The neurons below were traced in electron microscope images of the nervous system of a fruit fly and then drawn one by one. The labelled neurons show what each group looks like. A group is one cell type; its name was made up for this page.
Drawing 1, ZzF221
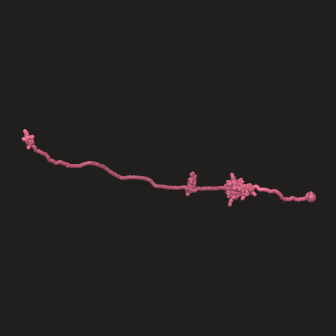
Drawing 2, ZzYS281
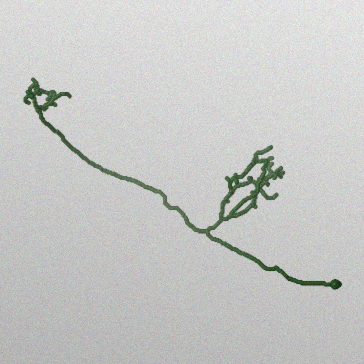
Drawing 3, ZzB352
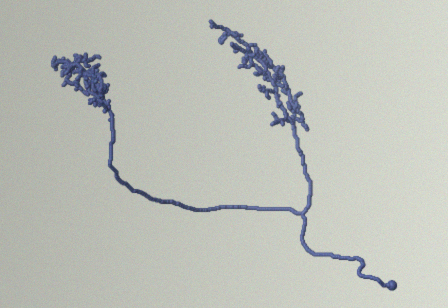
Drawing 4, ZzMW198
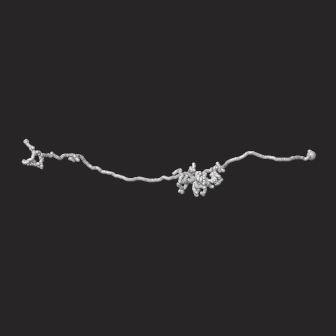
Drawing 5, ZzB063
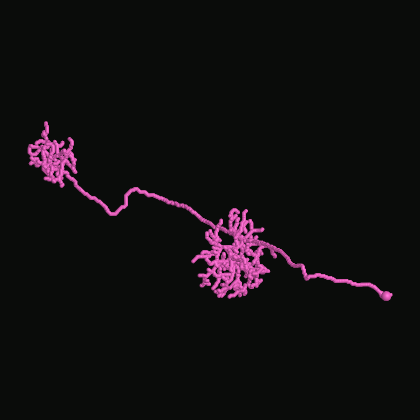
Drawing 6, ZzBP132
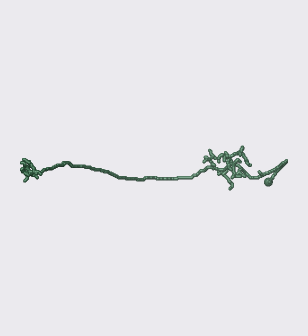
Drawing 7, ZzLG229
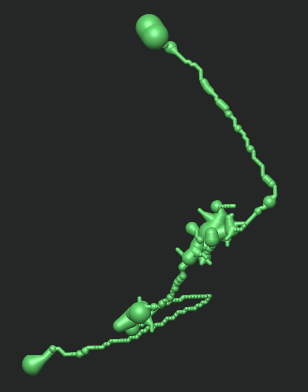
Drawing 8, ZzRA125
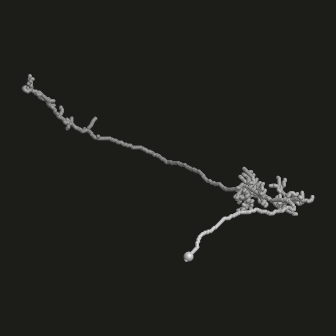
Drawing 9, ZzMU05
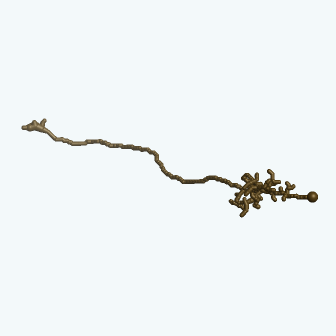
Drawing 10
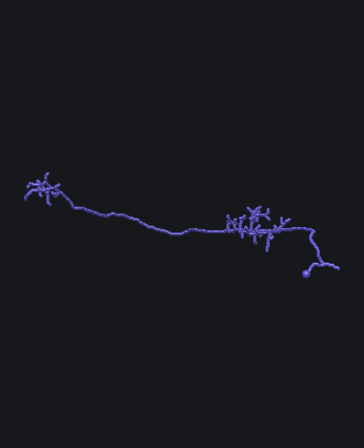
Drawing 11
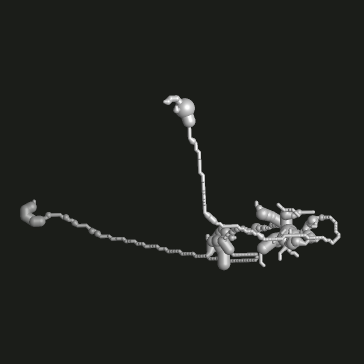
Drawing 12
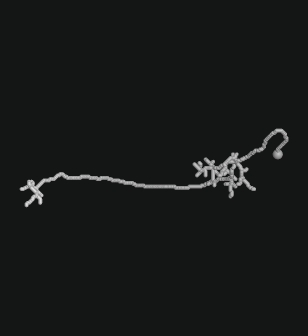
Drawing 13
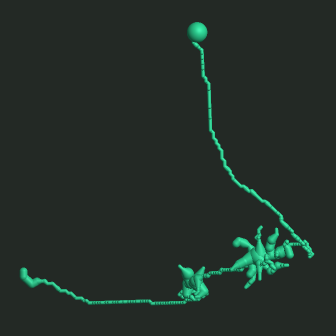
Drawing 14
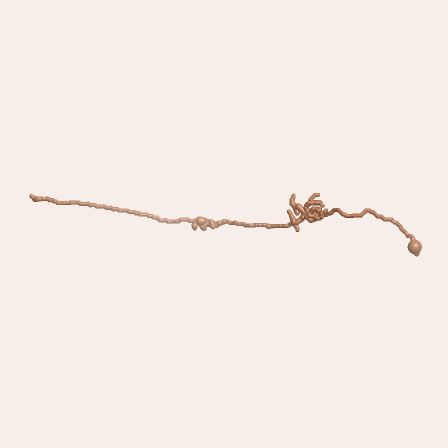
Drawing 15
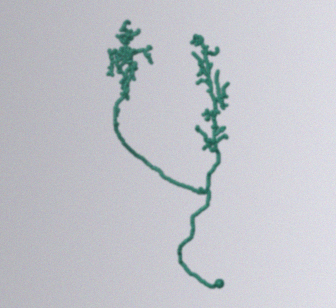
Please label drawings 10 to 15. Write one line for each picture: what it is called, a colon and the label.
10: ZzBP132
11: ZzLG229
12: ZzBP132
13: ZzLG229
14: ZzLG229
15: ZzB352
